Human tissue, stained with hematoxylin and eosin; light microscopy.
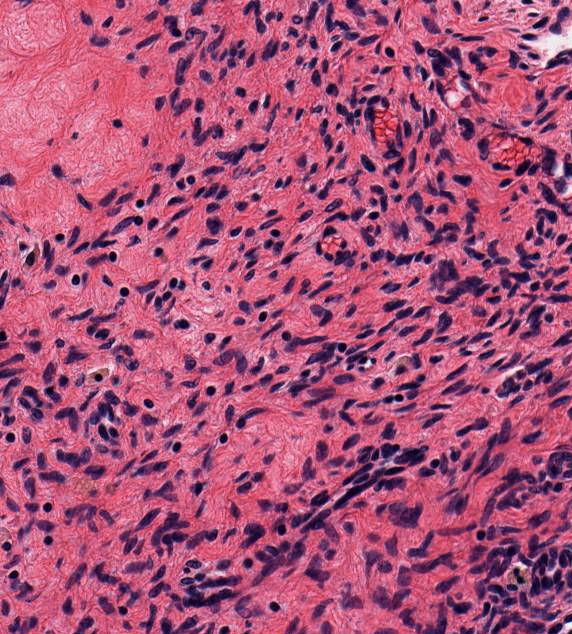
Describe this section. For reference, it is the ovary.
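First, the field is filled with spindle-shaped cells in short, loosely interlacing bundles running in varied directions. Second, their nuclei are mostly elongated, tapered and dark-staining. Third, the cells lie in a pink, fibrillary collagenous stroma. Last, small vessels packed with red blood cells lie in the upper right part of the field.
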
